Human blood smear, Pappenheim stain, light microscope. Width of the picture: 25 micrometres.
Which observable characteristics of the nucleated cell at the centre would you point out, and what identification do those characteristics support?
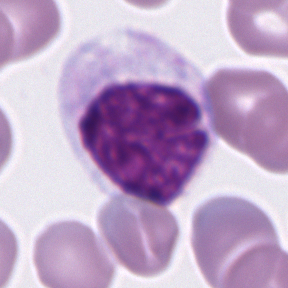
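Look first at where the nucleus sits: low in the cell, about 11 micrometres across, with most of the cytoplasm above it. Its chromatin is coarse and clumped, dark purple with paler gaps between the clumps. A few faint, fine purplish specks are scattered through the cytoplasm, and the outline is smooth and oval, taller than wide. This is a band neutrophil.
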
